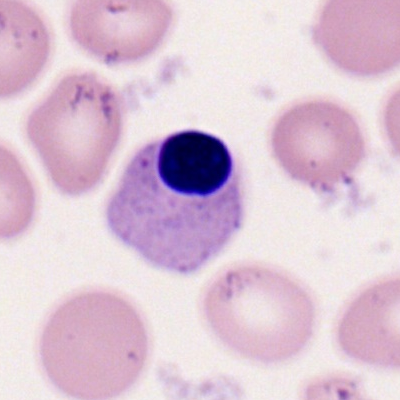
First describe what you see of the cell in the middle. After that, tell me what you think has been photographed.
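The chromatin of the cell in the middle is very dark and densely condensed, almost uniformly blue-black. Its cytoplasm is abundant, covering a larger area than the nucleus, and is a pale greyish lilac. Fine dark purple specks are scattered through that cytoplasm. The cell is an erythroblast.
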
